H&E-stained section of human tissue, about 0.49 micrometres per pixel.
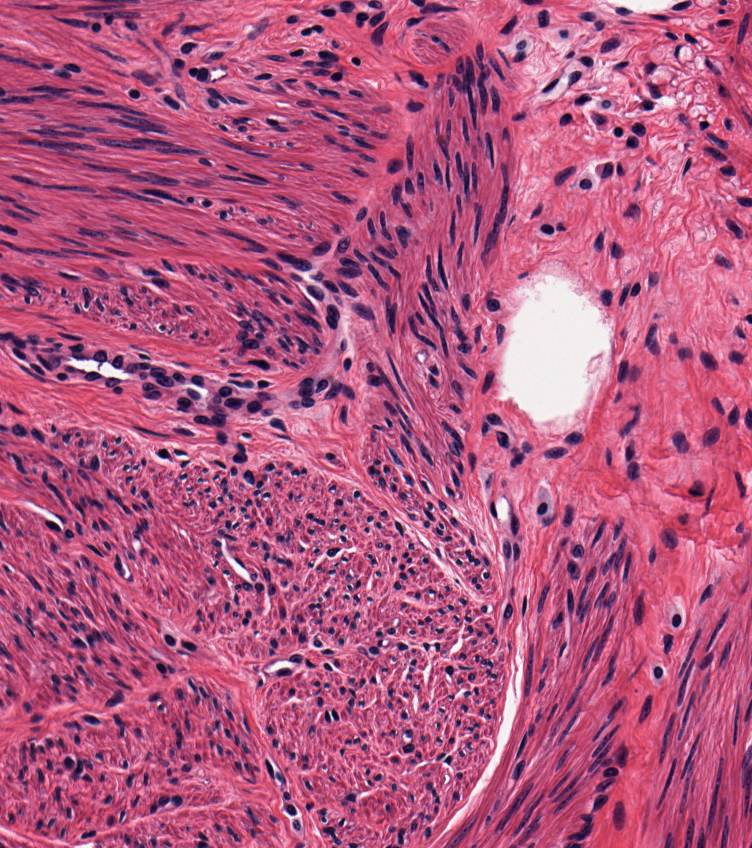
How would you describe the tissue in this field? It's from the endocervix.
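Notice the interlacing bundles of smooth muscle, cut in different planes. Upper left, the cells run roughly horizontally. The lower centre bundle is cut across, so its nuclei appear as small round dots. Where the muscle is cut lengthwise, the nuclei are dark, elongated and blunt-ended.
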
